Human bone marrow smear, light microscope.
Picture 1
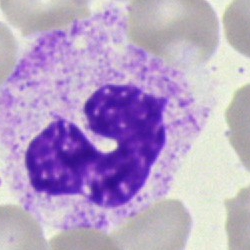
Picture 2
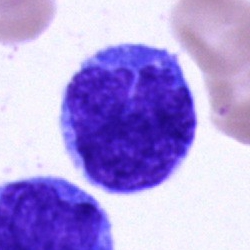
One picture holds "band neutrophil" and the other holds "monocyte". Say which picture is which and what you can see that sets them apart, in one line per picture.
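Picture 1 – band neutrophil. The cytoplasm is abundant, forming a wide rim around the nucleus.
Picture 2 – monocyte. The nucleus fills almost the whole cell.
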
